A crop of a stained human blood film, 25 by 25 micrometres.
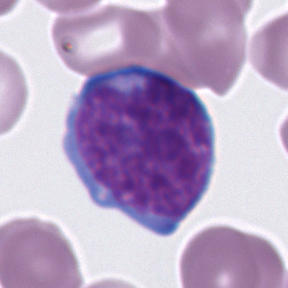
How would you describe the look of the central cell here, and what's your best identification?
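Chromatin dark purple, coarsely clumped. Nucleus occupies about 80% of cell area. Cytoplasm blue, a thin rim widest at lower left; no vacuoles. Myeloblast.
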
